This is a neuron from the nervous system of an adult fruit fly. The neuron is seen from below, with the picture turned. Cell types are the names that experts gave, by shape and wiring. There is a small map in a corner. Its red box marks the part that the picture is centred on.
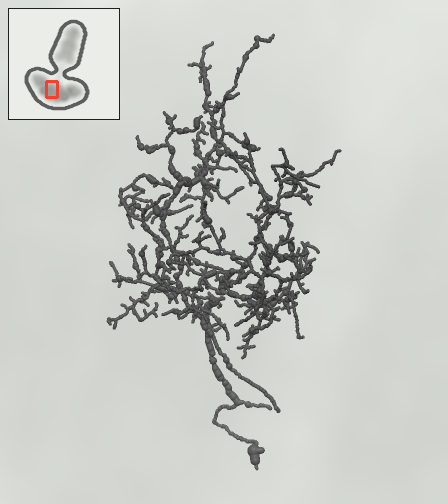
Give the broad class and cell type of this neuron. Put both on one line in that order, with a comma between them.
central-brain intrinsic neuron, GNG185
